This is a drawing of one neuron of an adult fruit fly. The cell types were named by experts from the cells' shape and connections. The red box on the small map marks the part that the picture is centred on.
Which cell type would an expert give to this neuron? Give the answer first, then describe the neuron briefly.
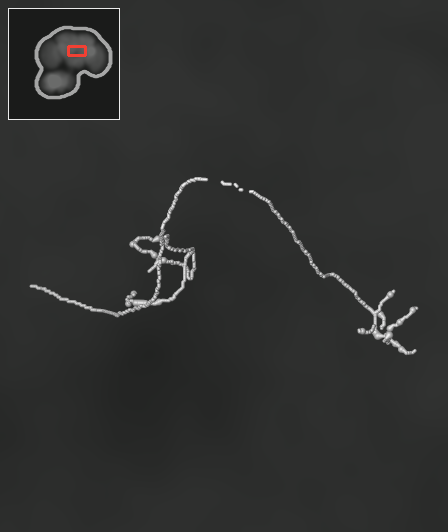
Its cell type is ORN_VA2. This is a sensory neuron entering the brain. The drawing shows no cell body. In this view it is wider than it is tall.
